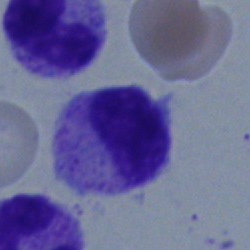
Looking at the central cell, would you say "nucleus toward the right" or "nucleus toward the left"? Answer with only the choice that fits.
Nucleus toward the right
